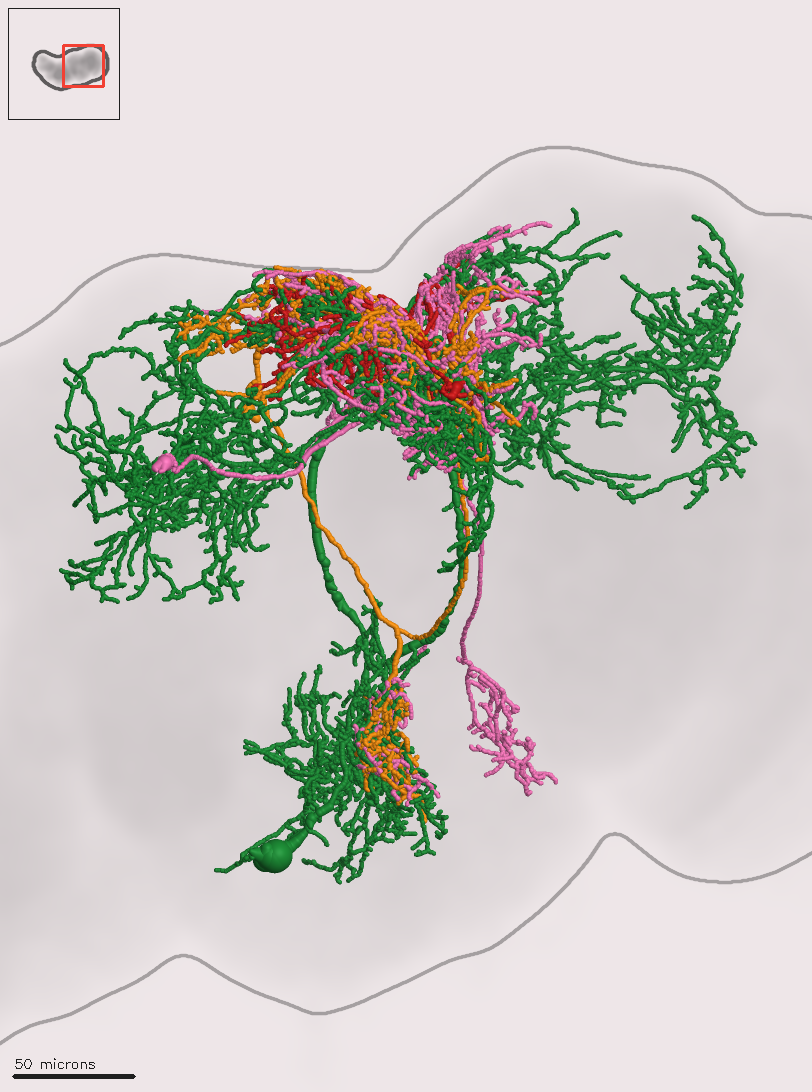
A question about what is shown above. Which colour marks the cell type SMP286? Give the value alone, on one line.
orange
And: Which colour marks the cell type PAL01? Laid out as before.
pink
